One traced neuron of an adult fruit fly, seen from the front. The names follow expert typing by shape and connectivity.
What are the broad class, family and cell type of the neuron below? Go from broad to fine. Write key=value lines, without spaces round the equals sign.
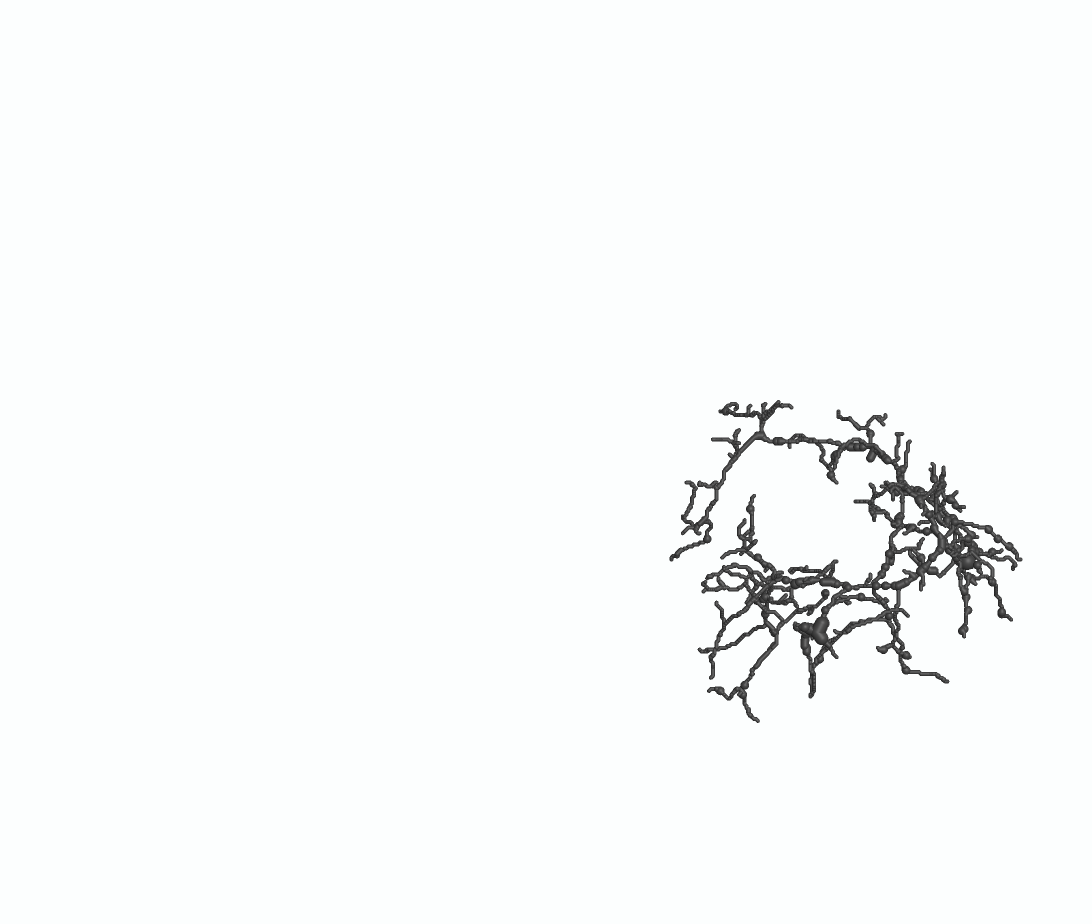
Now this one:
broad_class=nerve-cord intrinsic neuron
family=hemilineage 13A
cell_type=IN13A049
